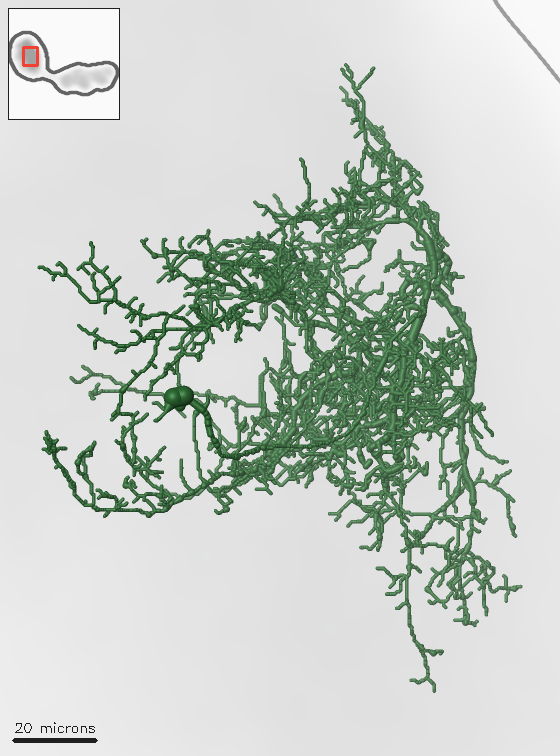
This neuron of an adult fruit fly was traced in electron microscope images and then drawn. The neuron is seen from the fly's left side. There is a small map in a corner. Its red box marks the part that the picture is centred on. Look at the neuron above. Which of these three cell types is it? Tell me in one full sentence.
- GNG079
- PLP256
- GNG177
The cell type that fits this neuron is PLP256.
